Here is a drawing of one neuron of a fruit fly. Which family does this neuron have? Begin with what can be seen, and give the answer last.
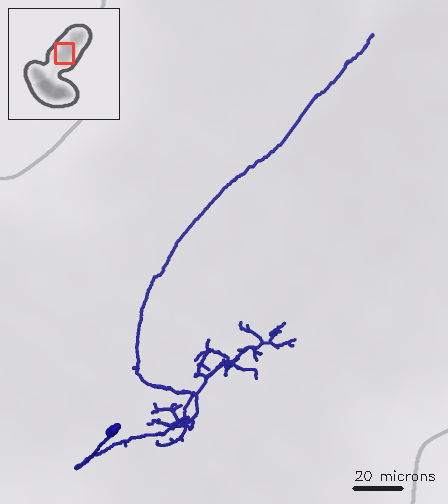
It lies in the nerve cord. The cell body can be seen at the lower left of the picture. By the scale bar it is about 180 microns tall in this view. This is a nerve-cord intrinsic neuron. The family is hemilineage 10B.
